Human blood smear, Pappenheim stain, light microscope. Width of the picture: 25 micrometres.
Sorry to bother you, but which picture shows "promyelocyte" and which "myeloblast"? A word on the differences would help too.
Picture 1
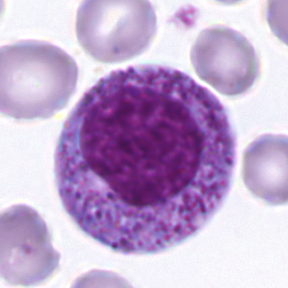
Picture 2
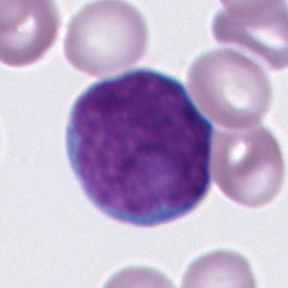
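The promyelocyte is in picture 1, the myeloblast in picture 2.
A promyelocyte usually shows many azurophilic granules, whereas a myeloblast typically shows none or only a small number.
Numerous purple-red granules are scattered throughout the cytoplasm in picture 1, while none are seen in picture 2. In picture 1 the nucleus lies toward the upper part of the cell, leaving a broader band of cytoplasm below, and its chromatin is finely stippled rather than gathered into dense dark blocks. In picture 2 the cytoplasm forms only a thin rim, widest along the left and bottom edges, around a round nucleus that fills about 80% of the cell's area. That cell is about 13 micrometres across.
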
